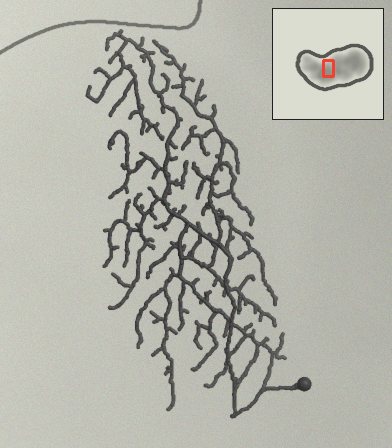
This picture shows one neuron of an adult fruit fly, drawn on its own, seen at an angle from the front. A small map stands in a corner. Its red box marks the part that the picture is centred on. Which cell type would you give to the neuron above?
Dm18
